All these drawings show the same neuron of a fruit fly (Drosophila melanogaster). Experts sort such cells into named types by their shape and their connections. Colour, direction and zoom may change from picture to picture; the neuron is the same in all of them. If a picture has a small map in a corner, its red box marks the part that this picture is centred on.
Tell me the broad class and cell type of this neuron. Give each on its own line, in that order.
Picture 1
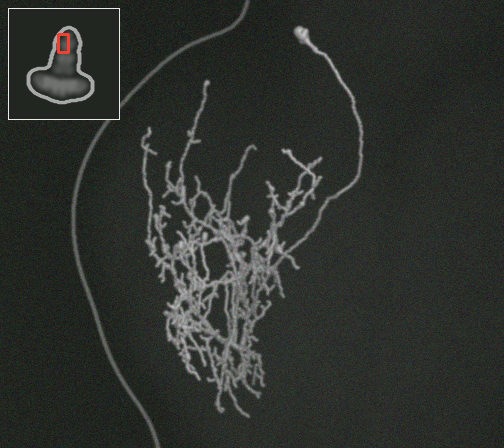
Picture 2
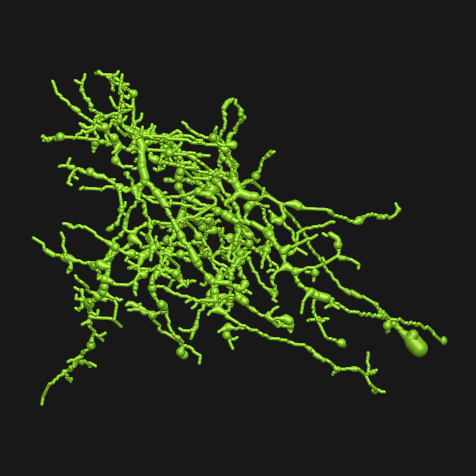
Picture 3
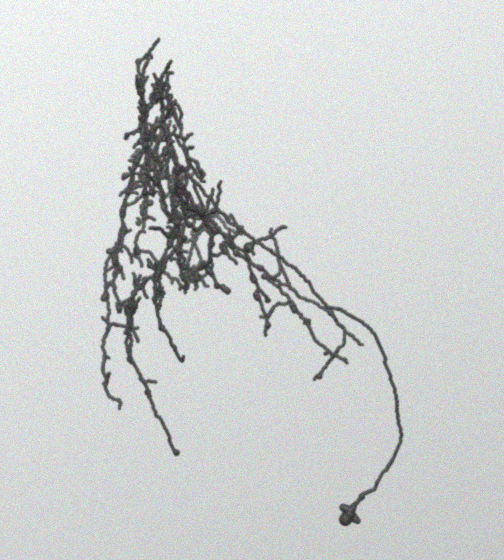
nerve-cord intrinsic neuron
INXXX284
